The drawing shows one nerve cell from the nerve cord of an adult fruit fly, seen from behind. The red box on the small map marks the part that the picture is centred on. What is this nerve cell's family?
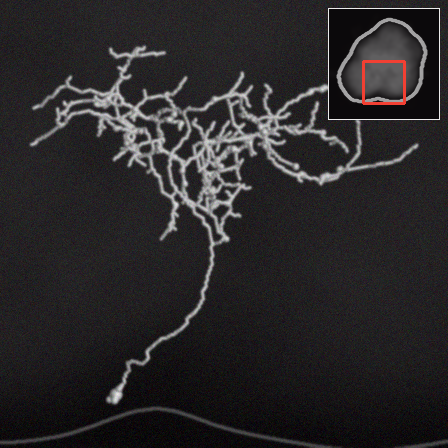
hemilineage 05B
